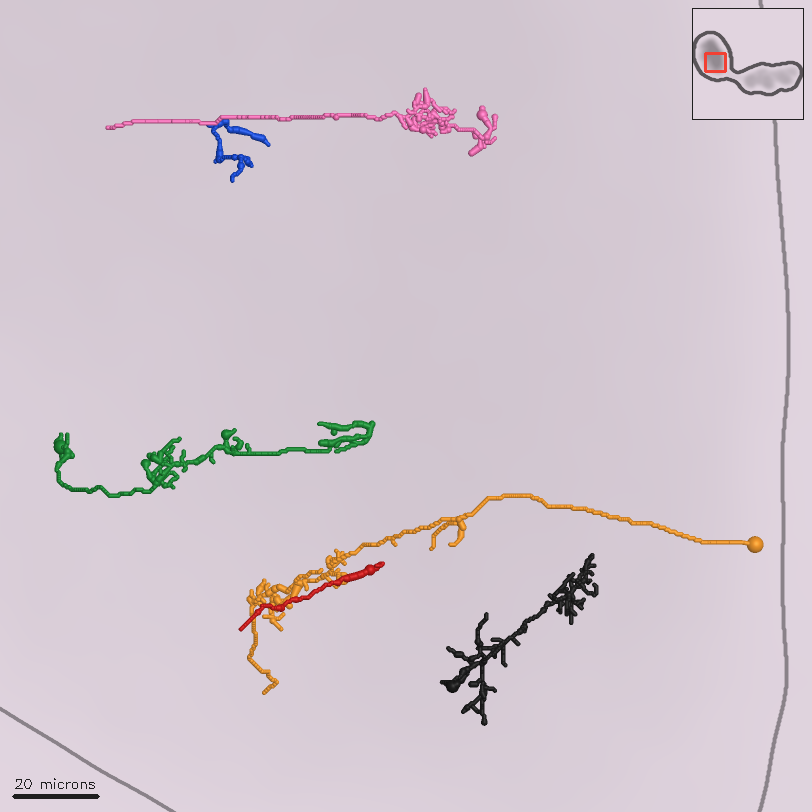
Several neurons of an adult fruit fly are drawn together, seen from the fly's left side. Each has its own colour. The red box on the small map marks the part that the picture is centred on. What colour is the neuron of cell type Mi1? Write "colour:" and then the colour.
colour: green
